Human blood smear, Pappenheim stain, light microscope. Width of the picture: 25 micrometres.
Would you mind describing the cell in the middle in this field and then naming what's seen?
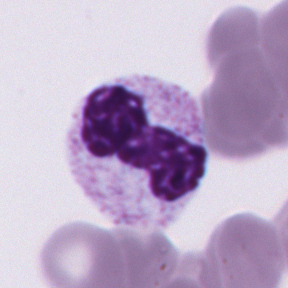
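Two nuclear lobes here, joined by a broad band, lying along a line from upper left to lower right. I don't see any nucleoli. Between the granules, the cytoplasm is pale pink. It's a segmented neutrophil.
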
